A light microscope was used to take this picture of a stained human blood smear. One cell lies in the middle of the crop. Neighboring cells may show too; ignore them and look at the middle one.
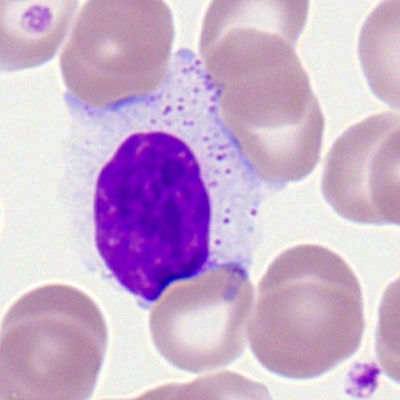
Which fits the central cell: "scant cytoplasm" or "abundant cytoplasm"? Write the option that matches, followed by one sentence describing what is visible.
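Abundant cytoplasm. The cytoplasm is plentiful and pale grey-blue.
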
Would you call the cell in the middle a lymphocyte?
yes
